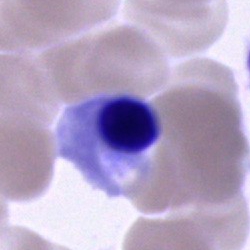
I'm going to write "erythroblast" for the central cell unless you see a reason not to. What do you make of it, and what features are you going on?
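Chromatin: uniformly dense, very dark, no visible pattern.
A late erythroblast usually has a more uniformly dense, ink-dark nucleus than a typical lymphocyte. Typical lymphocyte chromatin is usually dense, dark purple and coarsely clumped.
Chromatin therefore goes with erythroblast, against lymphocyte. Nucleoli: none visible. Nucleus position: off-centre, toward the upper right. Cytoplasm: no granules seen. Outline: irregular and angular, not round. Right side overlapped by a neighbouring non-nucleated cell. Verdict: erythroblast fits; lymphocyte is set aside on the chromatin.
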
